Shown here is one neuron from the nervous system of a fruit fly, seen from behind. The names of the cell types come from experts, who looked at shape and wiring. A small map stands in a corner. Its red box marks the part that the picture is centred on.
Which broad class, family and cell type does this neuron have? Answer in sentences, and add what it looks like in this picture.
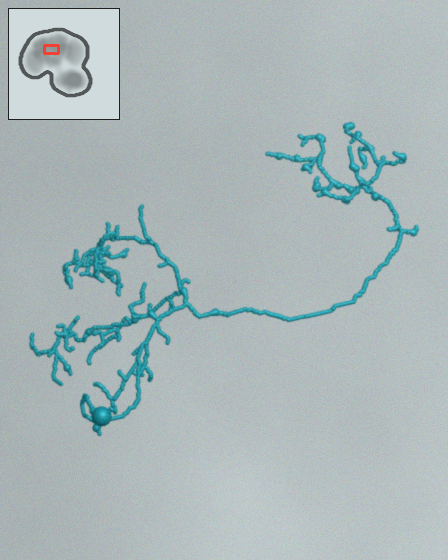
Its broad class is central-brain intrinsic neuron. The family is hemilineage DM6_posterior. Its cell type is CB4095. Its cell body lies at the lower left of the picture. Dozens of branch ends can be seen.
